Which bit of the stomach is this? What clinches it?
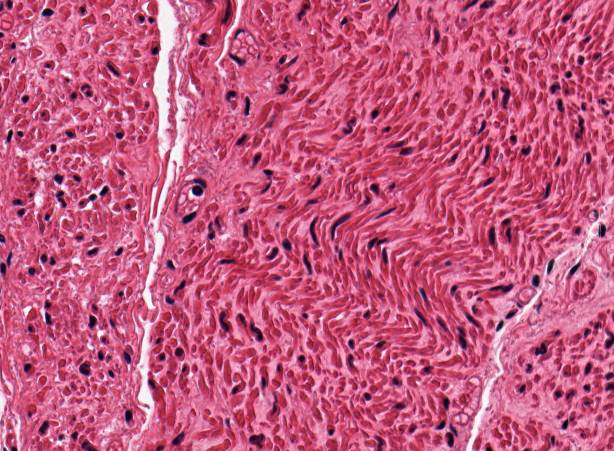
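Identification: smooth muscle. Central bundle cut lengthwise; spindle cells follow a wavy, zigzag course. Their nuclei dark, elongated, blunt-ended, central. Cytoplasm abundant, evenly eosinophilic, no cross-striations. Left-edge bundle cut across; round nuclei, each surrounded by pink cytoplasm.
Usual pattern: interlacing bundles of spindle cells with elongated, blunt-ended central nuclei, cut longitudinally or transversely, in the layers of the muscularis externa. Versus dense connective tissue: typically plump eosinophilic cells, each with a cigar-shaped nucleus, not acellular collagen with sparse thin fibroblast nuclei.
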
